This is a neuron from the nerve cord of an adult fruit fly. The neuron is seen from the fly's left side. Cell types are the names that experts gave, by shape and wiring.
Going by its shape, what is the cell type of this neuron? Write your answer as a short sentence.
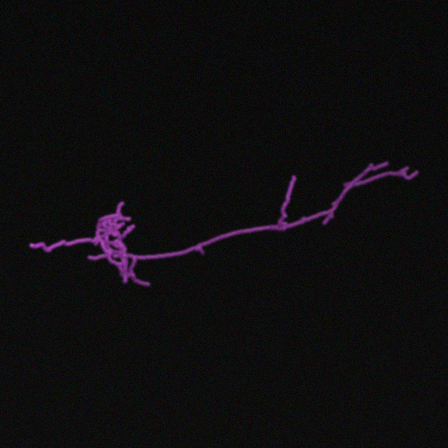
The cell type is SNpp31.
